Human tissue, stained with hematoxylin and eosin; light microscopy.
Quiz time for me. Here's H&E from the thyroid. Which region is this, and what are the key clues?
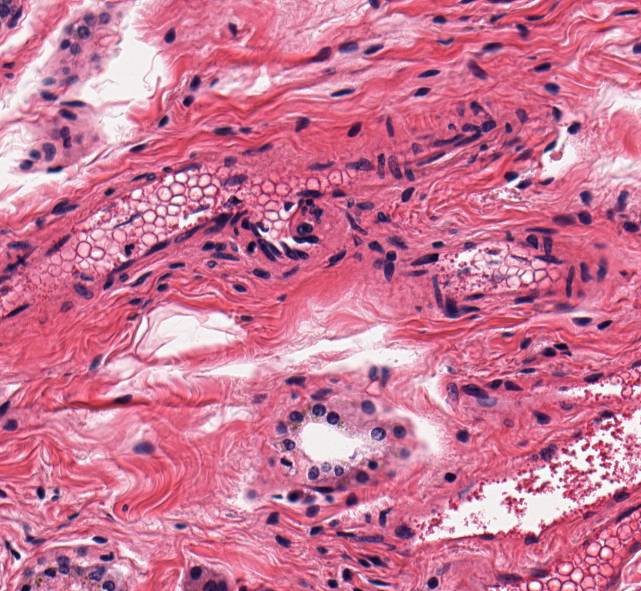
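This section shows dense connective tissue. Dense pink collagenous stroma occupies most of the field, with elongated, dark, spindle-shaped nuclei scattered between the collagen bundles.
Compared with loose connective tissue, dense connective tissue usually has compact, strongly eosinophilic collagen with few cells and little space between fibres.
Small nests of pale vacuolated cells are scattered within the stroma, and narrow empty clefts separate some bundles across the middle. In the lower centre, a small round structure with a central lumen is lined by a single layer of cells with round nuclei.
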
